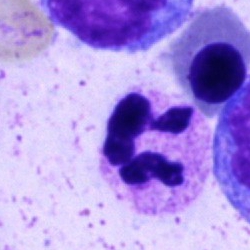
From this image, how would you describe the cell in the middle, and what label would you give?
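A smooth edge bounds a roughly round cell outline. The nuclear chromatin is dense and very dark purple, and no nucleoli are visible. The cytoplasm contains no vacuoles. This is a segmented neutrophil.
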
